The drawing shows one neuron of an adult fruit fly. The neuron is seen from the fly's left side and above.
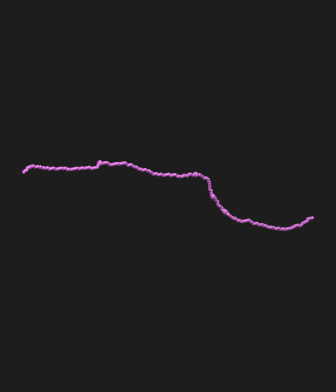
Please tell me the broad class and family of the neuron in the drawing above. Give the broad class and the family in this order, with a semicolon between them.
sensory neuron entering the brain; class mechanosensory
